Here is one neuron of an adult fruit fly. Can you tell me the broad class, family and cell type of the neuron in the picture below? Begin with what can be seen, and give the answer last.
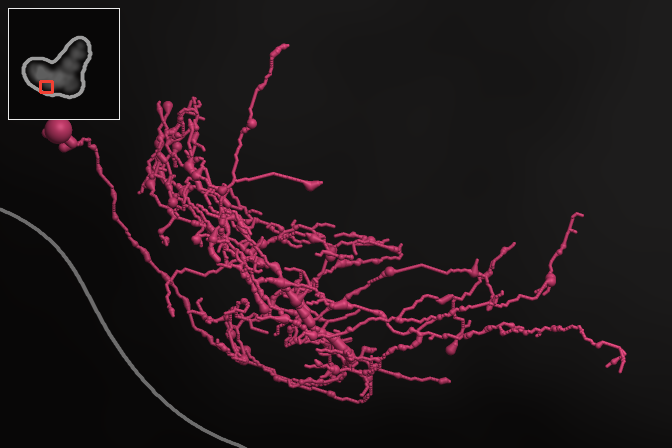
The picture shows dozens of branch ends. As drawn here it is wider than it is tall. This is a central-brain intrinsic neuron. Its family is hemilineage MD_SA1. The cell type is GNG623.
